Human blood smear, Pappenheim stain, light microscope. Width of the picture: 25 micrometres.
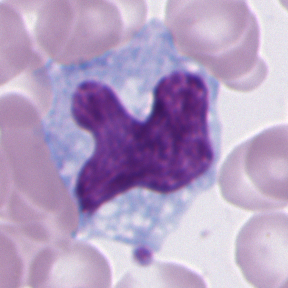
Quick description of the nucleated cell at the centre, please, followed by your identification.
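The cell has an irregular, angular outline rather than a round one. Its chromatin is fine and lacy, not coarsely clumped. The cytoplasm is abundant and pale grey-blue, with many small clear vacuoles scattered through it. This cell is a monocyte.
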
